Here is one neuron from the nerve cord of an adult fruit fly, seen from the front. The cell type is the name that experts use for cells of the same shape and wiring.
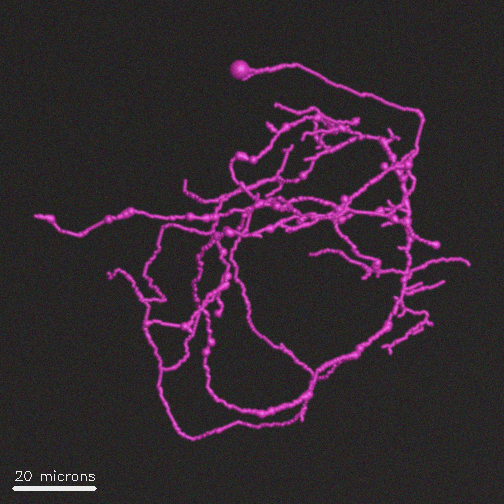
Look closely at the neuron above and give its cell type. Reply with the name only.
IN17A102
